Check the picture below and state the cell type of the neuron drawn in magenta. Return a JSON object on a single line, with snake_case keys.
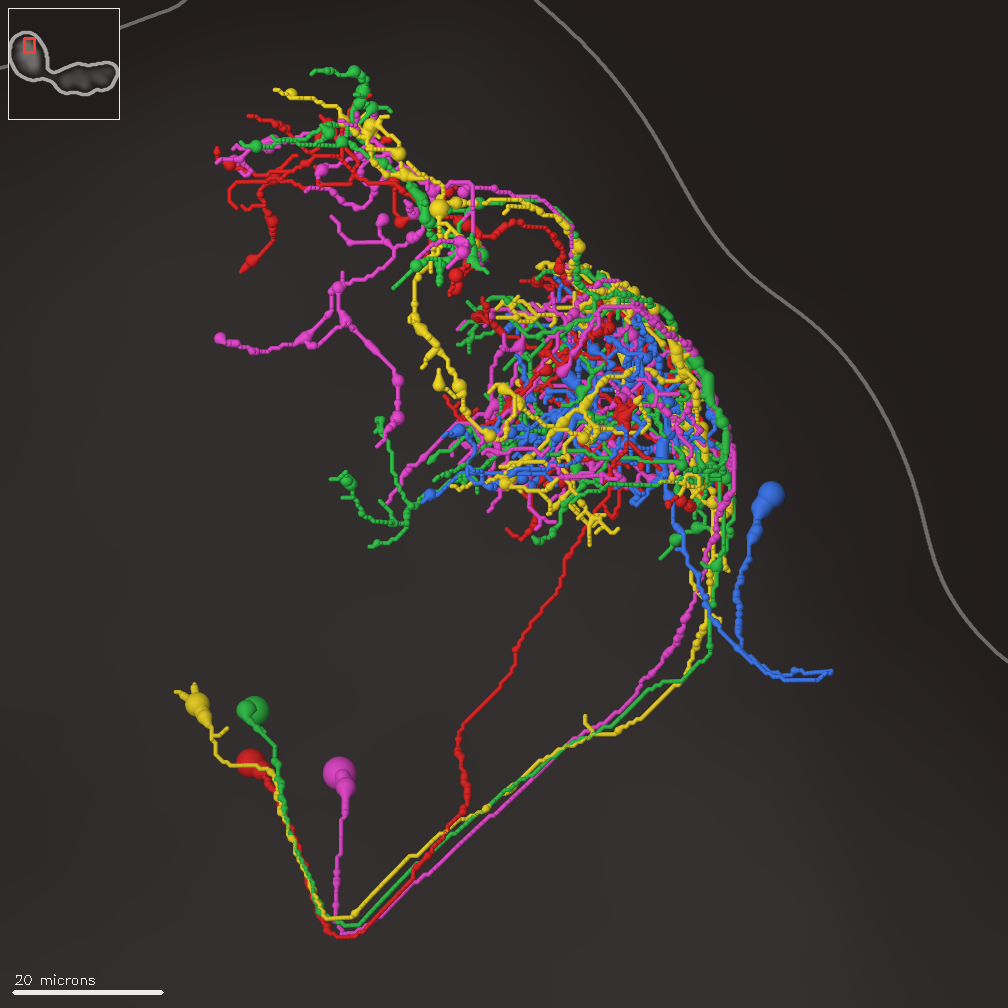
{"cell_type": "LHAV3b6_b"}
